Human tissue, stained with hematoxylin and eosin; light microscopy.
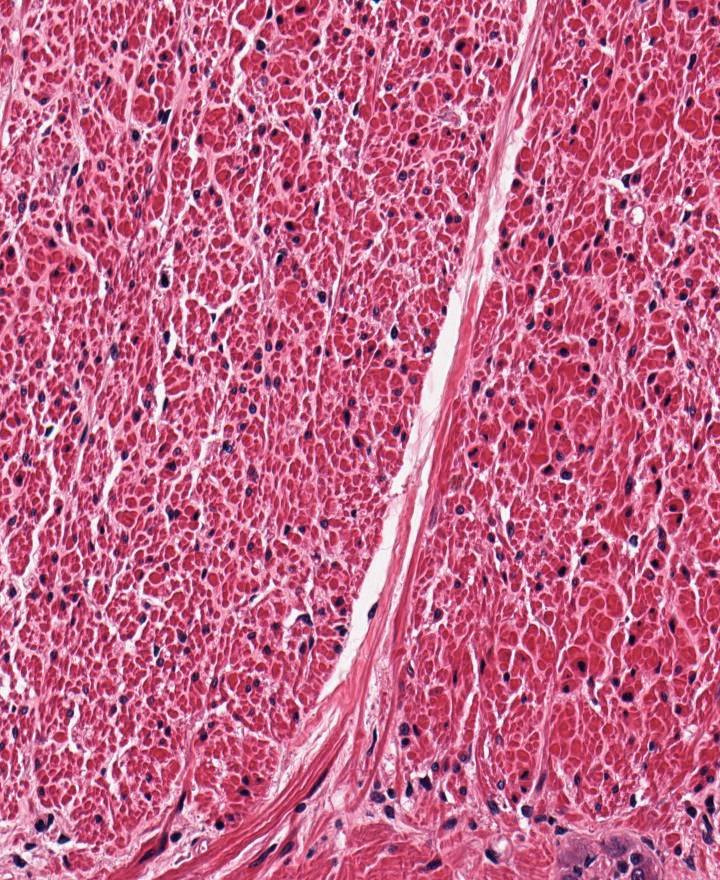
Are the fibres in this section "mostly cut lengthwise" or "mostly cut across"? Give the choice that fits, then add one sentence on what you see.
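Mostly cut across. Most of the field is filled with closely packed, irregularly polygonal, deep pink fibre profiles cut across their length.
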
